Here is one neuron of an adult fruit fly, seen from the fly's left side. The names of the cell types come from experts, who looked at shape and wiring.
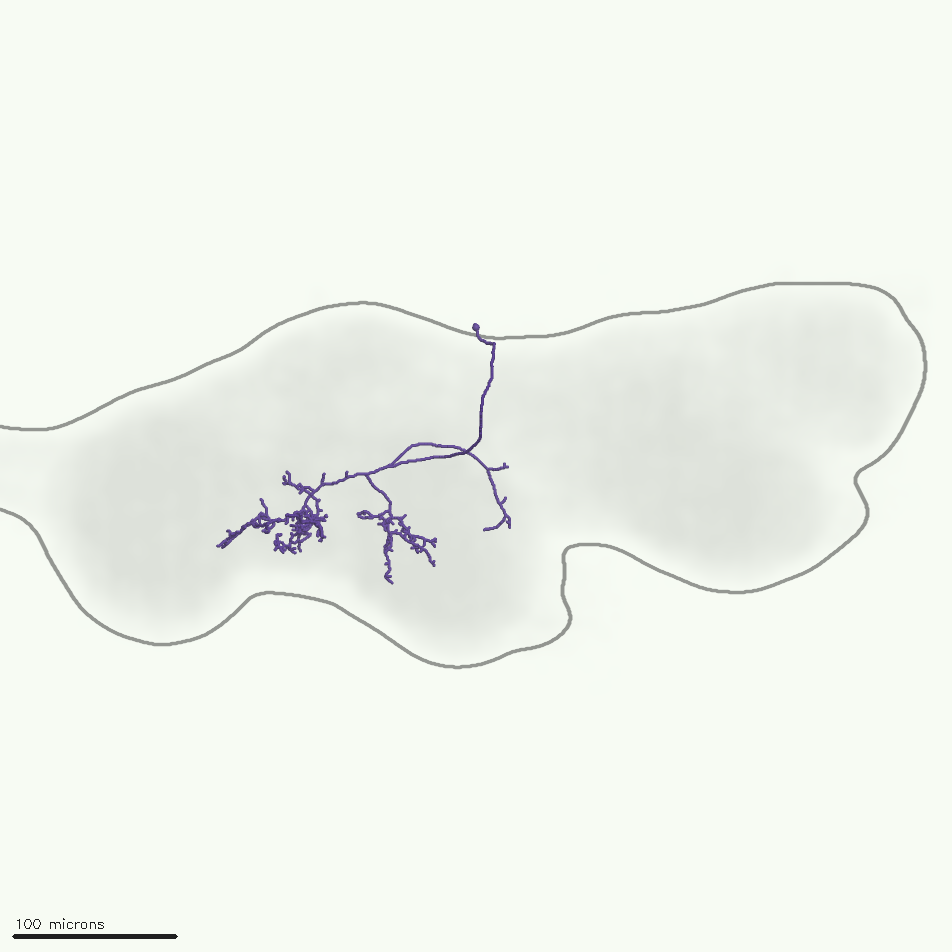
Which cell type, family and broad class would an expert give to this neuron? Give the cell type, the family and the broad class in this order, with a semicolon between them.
IN11A032_b; hemilineage 11A; nerve-cord intrinsic neuron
